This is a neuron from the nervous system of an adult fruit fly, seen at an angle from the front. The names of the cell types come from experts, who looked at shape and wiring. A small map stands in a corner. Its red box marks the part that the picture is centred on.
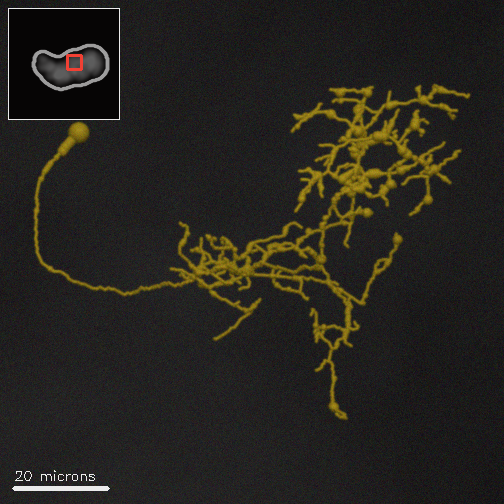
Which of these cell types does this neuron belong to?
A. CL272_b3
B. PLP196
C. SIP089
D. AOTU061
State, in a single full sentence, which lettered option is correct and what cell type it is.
The cell type for the neuron is option D, which is AOTU061.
